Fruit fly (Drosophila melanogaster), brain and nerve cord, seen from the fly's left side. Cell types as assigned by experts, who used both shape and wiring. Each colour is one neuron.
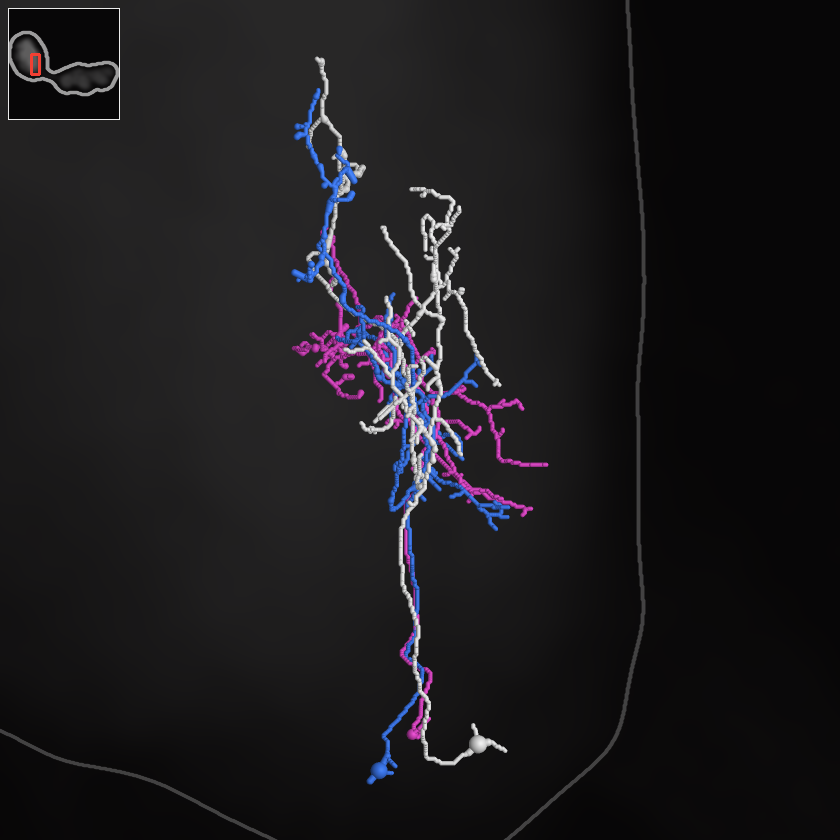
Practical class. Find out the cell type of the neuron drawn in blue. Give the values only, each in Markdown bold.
**GNG613**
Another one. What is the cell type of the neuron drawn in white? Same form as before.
**GNG376**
